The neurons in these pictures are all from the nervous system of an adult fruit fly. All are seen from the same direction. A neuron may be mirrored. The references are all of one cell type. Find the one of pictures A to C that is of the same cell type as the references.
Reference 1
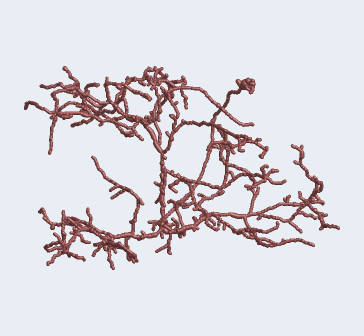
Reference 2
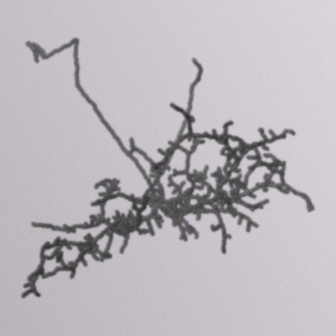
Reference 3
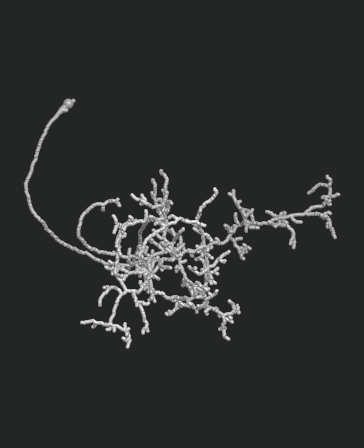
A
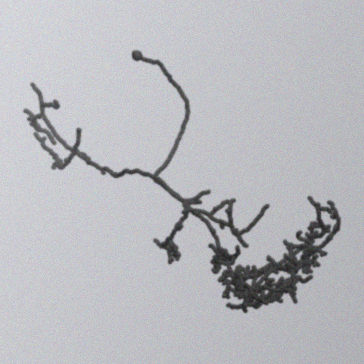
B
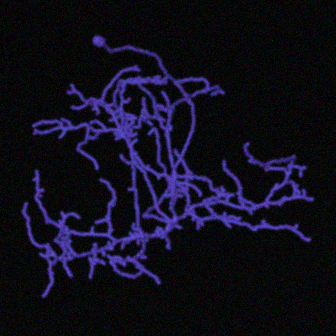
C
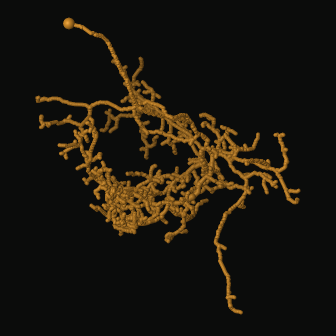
Picture B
